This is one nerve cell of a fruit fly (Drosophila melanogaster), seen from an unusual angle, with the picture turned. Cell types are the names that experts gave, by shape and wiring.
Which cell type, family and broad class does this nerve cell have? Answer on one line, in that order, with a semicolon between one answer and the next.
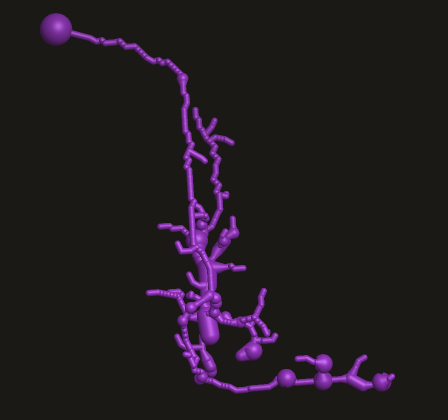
Dm2; Dm; optic-lobe intrinsic neuron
